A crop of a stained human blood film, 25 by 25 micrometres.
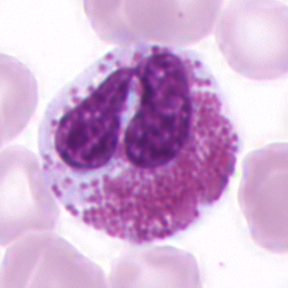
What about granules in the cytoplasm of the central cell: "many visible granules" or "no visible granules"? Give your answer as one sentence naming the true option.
There are many visible granules in its cytoplasm.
